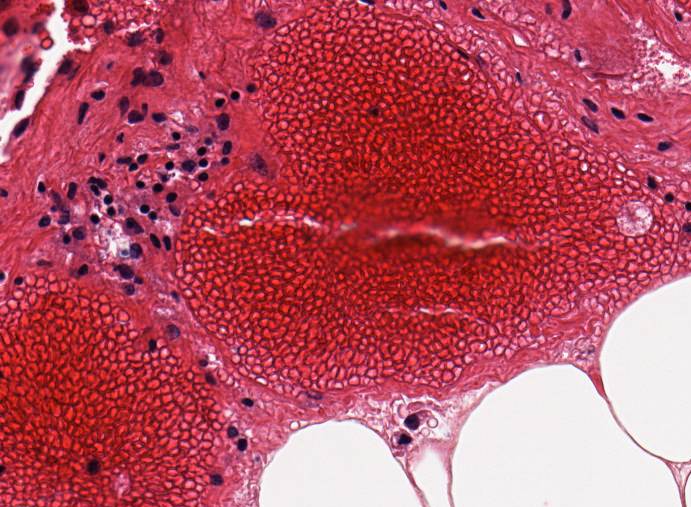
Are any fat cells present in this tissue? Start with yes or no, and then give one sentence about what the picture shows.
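Yes. Empty rounded fat cells lie along the lower right edge of the field.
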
